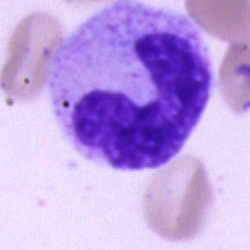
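Band neutrophil, stained bone marrow smear. The outline is round and smooth. The nucleus, a single thick curved band bent into a horseshoe, lies along the right and lower side, leaving the upper left part filled with cytoplasm. The chromatin is dark purple and coarsely clumped.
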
